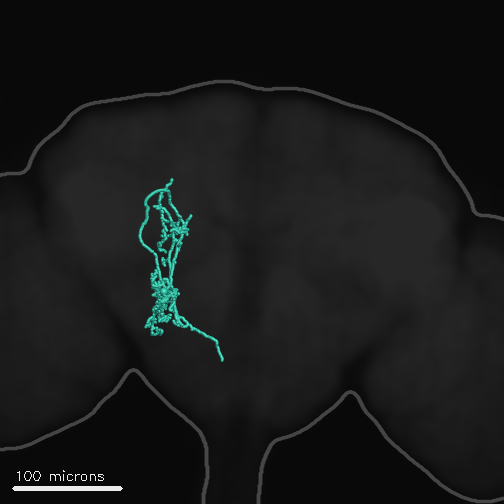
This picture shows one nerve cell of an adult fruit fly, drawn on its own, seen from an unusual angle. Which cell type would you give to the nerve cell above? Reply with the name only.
PS291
